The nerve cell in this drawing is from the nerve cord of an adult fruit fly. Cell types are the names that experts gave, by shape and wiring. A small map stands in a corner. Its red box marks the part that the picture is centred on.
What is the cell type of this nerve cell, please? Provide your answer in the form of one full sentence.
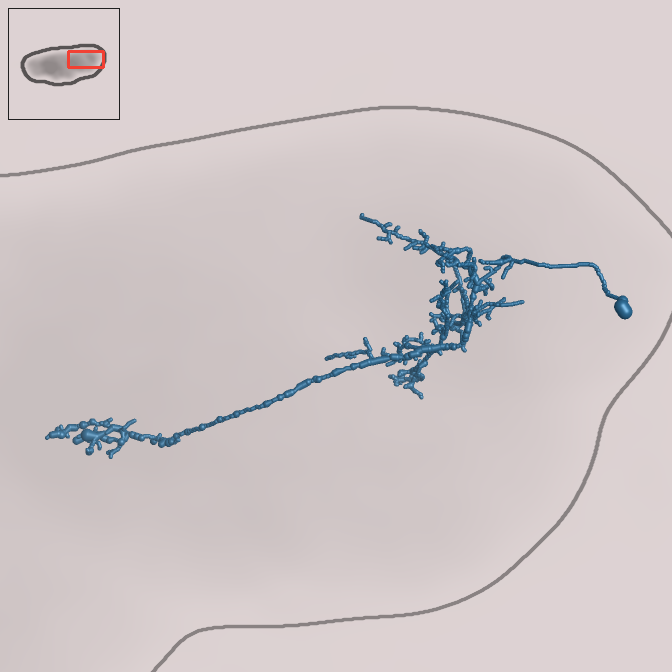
This nerve cell belongs to the cell type IN19A070.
